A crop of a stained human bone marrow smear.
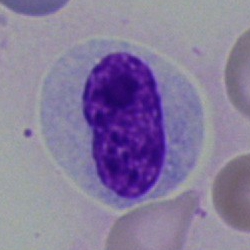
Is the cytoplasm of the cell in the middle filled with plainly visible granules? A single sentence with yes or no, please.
No, there are no visible granules in its cytoplasm.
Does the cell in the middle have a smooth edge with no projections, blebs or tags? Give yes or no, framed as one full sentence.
Yes, no projections, blebs or ragged parts break the cell's outline.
